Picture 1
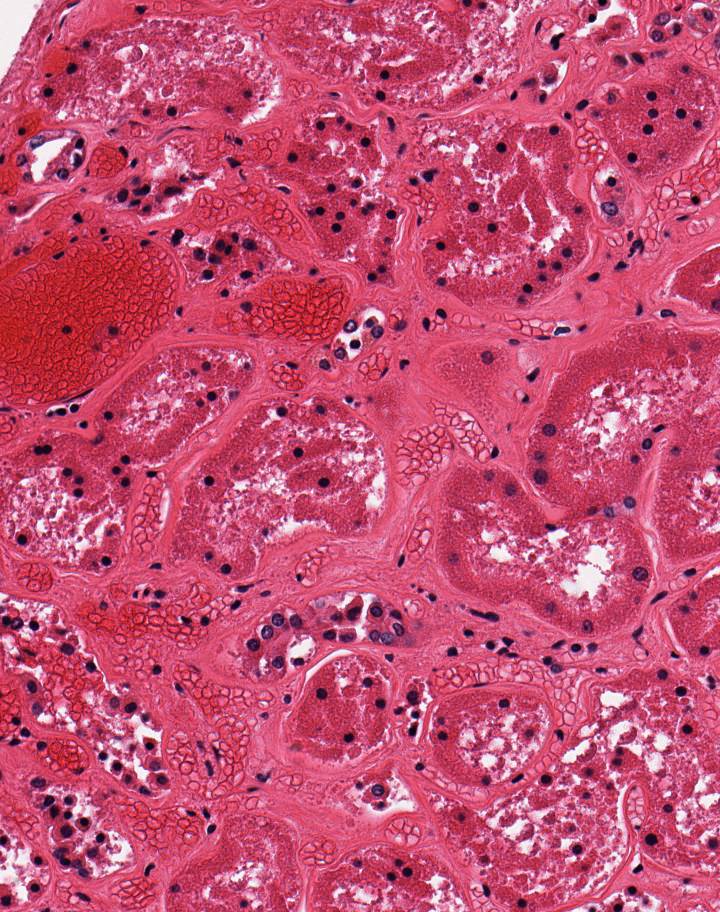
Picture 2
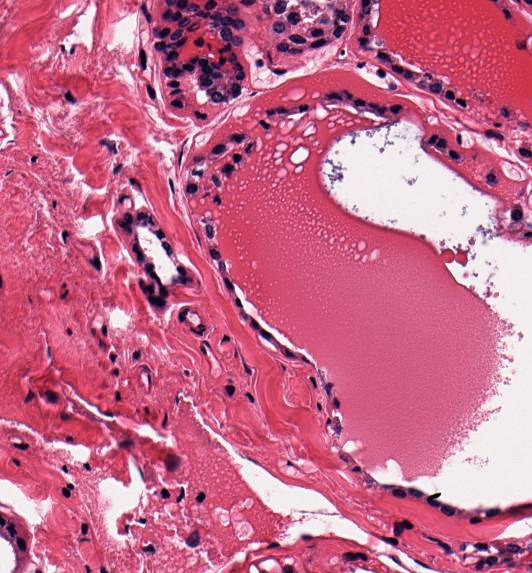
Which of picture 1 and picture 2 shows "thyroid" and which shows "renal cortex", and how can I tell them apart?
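Answer: picture 1 is renal cortex; picture 2 is thyroid. The renal cortex is packed with rounded and irregular tubular profiles separated by narrow bands of pink stroma, the larger ones lined by cells with abundant granular eosinophilic cytoplasm and small round dark nuclei around narrow, irregular lumens holding pale flocculent debris. The thyroid shows a large space lined by a single layer of flattened to low cuboidal cells, with small clear round vacuoles crowding the upper-left margin of its pink material.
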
